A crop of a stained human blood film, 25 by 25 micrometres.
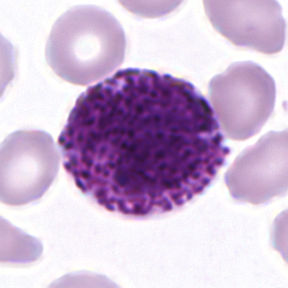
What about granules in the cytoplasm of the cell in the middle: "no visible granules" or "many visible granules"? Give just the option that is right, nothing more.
Many visible granules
